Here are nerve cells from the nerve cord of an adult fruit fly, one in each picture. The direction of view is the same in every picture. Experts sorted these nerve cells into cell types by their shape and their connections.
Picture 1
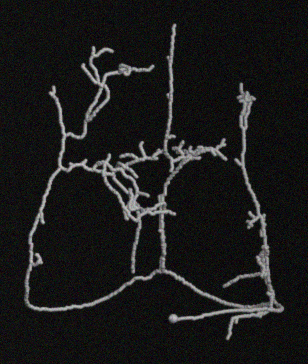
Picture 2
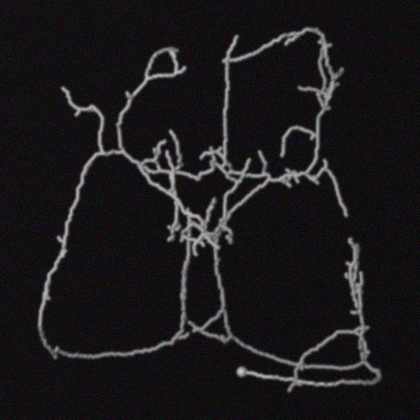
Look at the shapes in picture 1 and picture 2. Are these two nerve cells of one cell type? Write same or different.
same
